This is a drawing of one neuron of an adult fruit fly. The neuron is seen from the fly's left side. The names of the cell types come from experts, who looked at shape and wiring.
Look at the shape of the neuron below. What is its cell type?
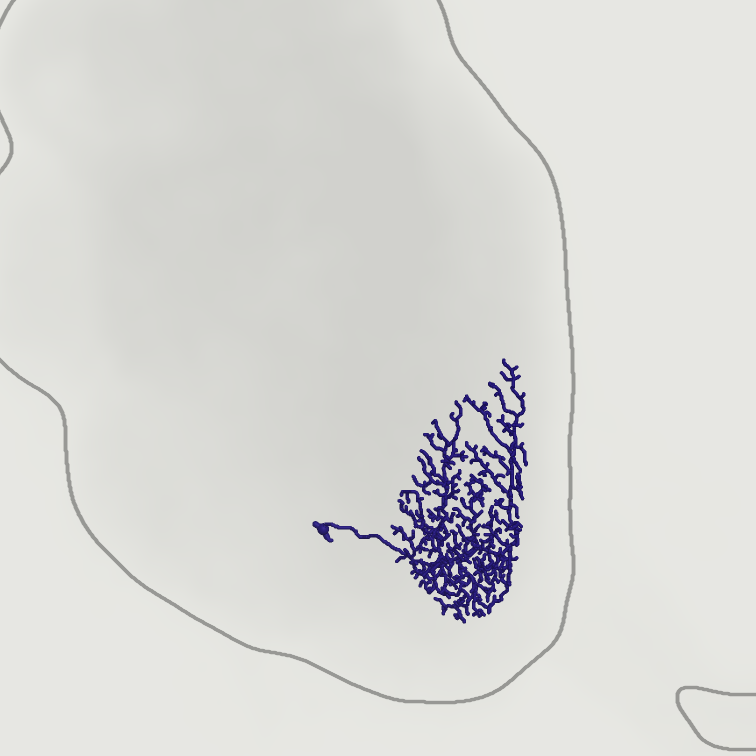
Pm7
